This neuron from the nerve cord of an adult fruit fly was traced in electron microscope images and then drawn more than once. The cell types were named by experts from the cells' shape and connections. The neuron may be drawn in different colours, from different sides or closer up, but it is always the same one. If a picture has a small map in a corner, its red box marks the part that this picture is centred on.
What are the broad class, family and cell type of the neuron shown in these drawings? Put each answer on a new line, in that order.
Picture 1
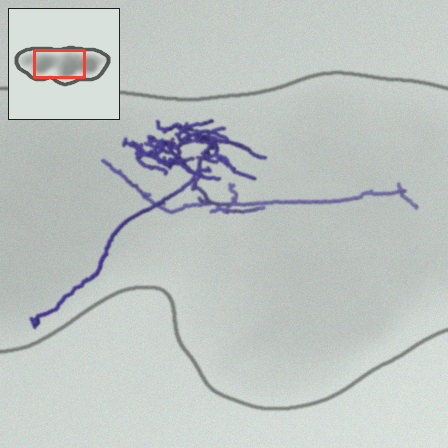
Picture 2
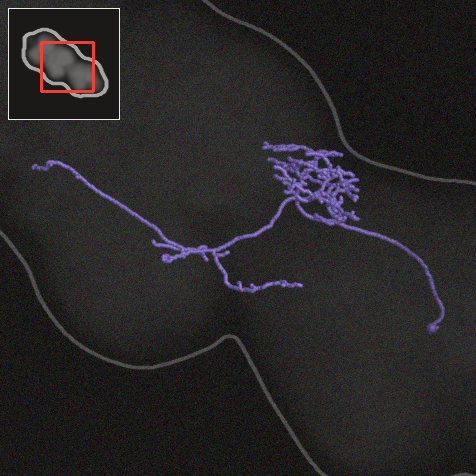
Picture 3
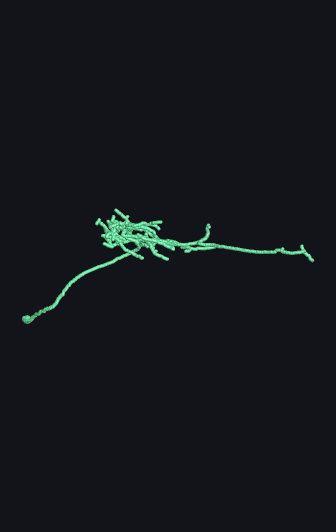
nerve-cord intrinsic neuron
hemilineage 07B
IN07B075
